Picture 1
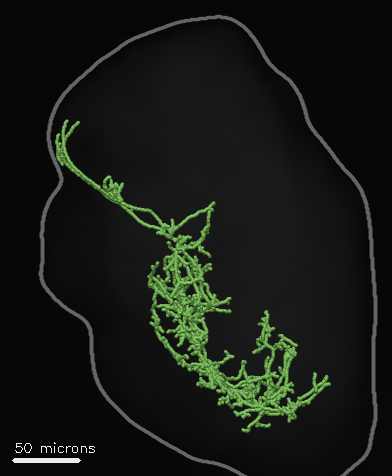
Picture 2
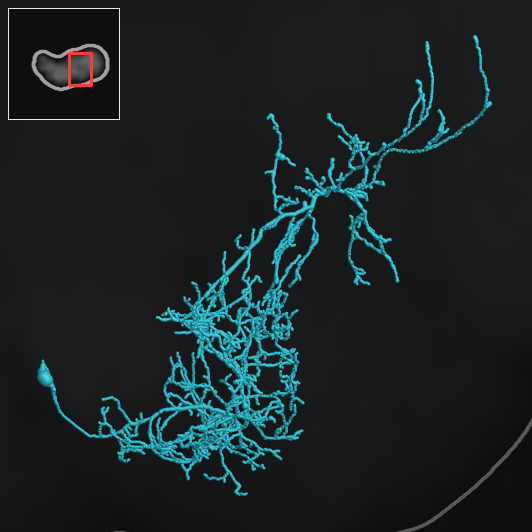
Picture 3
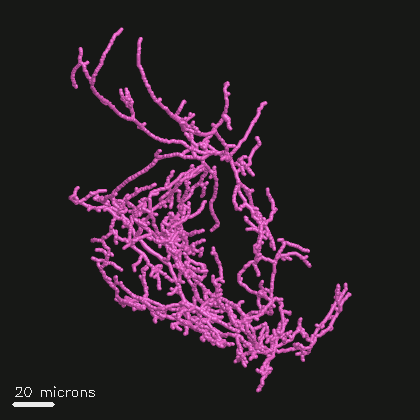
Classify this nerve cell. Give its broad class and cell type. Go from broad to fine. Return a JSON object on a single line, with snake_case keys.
{"broad_class": "central-brain intrinsic neuron", "cell_type": "GNG304"}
